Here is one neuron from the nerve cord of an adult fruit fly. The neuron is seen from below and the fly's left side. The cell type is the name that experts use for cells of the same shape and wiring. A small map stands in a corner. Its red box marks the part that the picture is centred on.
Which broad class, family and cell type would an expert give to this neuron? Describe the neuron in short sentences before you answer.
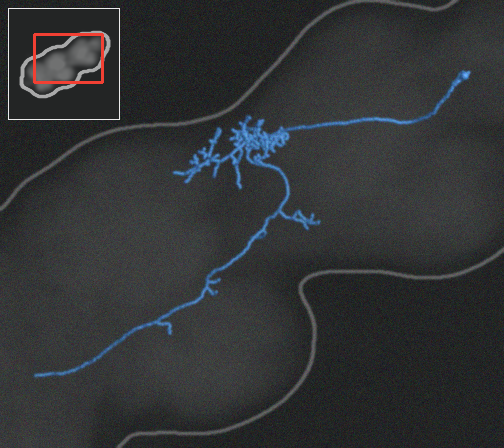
In this view it is wider than it is tall. Its broad class is nerve-cord intrinsic neuron. The family is hemilineage 06A. Its cell type is IN06A071.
